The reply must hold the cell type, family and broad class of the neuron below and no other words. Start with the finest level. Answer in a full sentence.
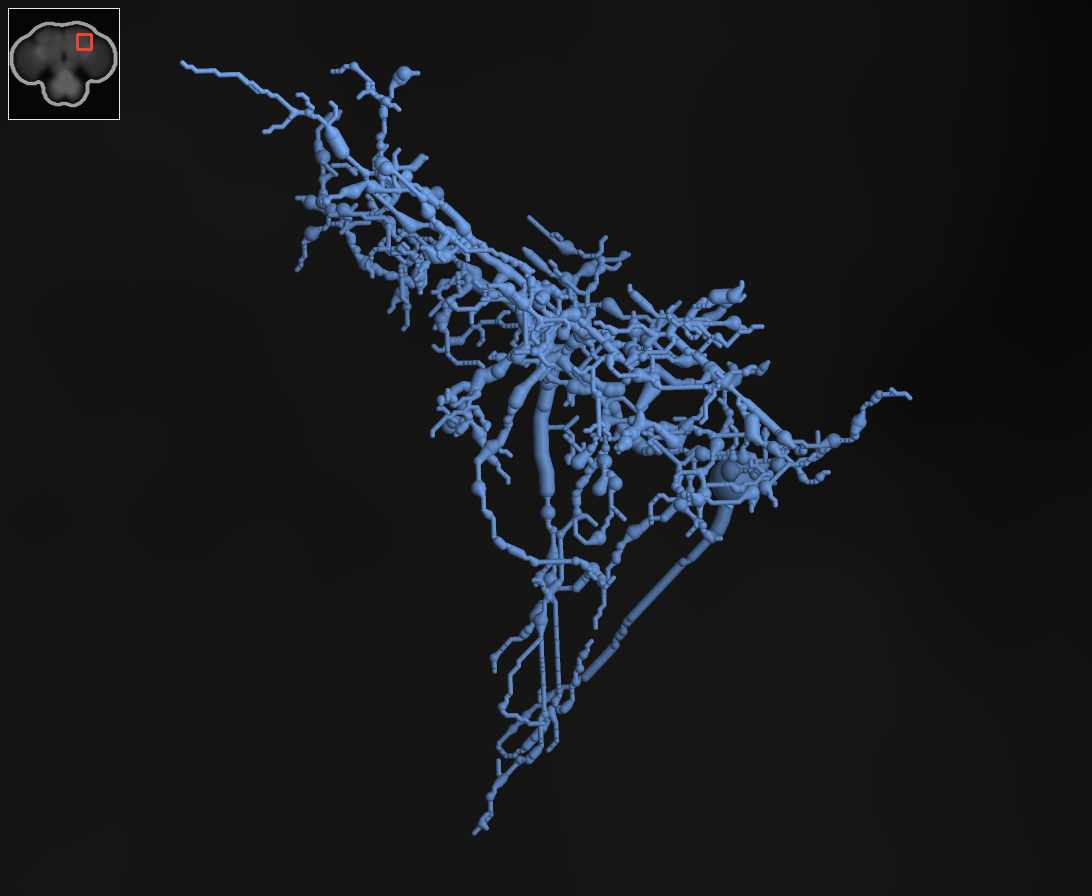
Type LHPV2a1_d of hemilineage VPNp&v1_posterior, a central-brain intrinsic neuron.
